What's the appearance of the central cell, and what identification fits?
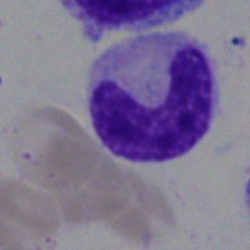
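Outline round, smooth. Nucleus thick, unsegmented, horseshoe-shaped; notch opens towards top of picture. No nucleoli visible. Band neutrophil.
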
